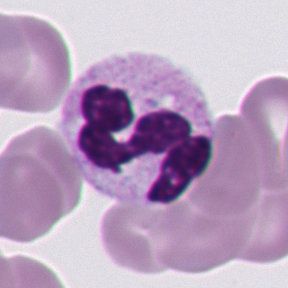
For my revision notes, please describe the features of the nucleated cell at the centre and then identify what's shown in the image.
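Look first at the outline: it is round and smooth. Inside, the chromatin is dark purple and coarsely clumped. Around it you'll find plenty of pale pinkish-lilac cytoplasm, with fine lilac granules spread evenly throughout. What you're looking at is a segmented neutrophil.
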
